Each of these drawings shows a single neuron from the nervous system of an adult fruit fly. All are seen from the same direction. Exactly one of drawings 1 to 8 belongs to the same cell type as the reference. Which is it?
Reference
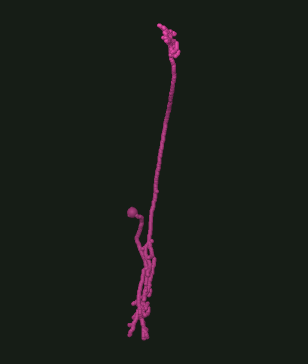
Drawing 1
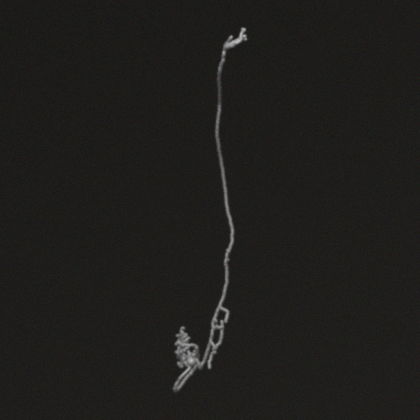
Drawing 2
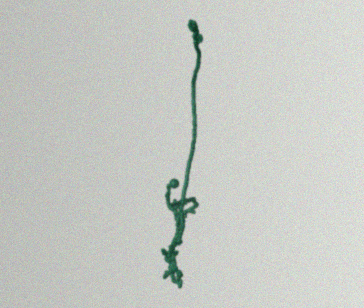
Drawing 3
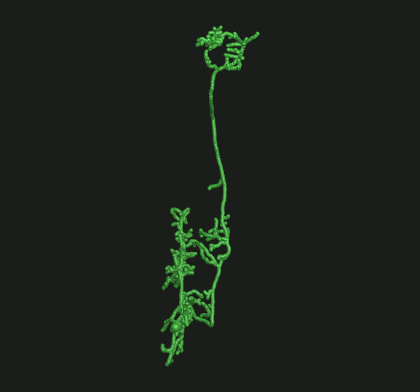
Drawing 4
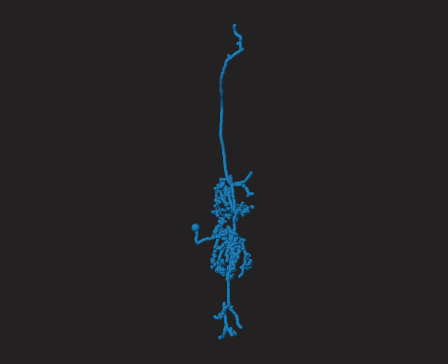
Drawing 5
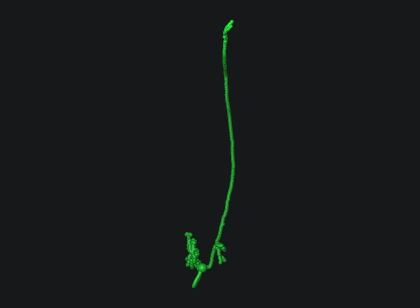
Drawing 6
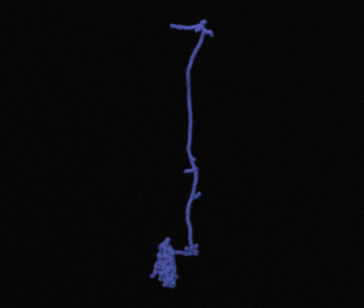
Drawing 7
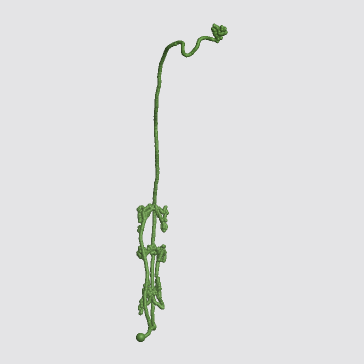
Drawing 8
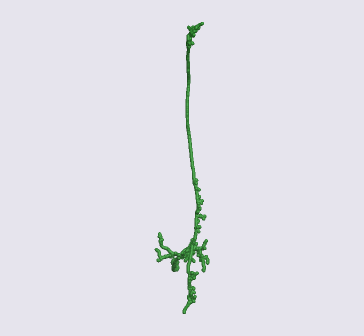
2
